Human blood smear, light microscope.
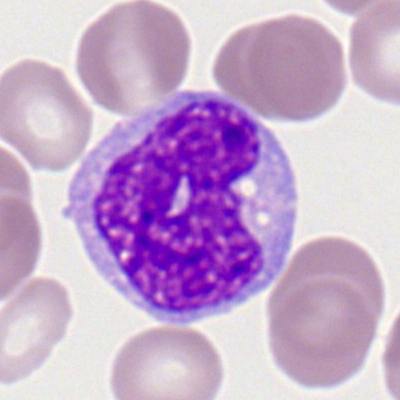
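Monocyte at the centre of this stained human blood smear: you'll notice the nucleus fills most of the cell and has a notch on its right side. Its chromatin is coarsely clumped, broken up by lots of small pale gaps. The cytoplasm, meanwhile, is a pale grey-blue.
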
